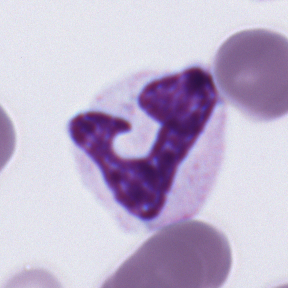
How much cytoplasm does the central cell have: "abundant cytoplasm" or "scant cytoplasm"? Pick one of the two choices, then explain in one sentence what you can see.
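Abundant cytoplasm. The cytoplasm is plentiful and pale pink.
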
